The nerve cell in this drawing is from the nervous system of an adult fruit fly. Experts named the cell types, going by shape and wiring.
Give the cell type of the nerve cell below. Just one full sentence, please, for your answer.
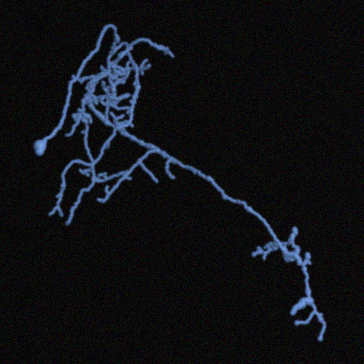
On the level of cell type, this nerve cell is IN19A086.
